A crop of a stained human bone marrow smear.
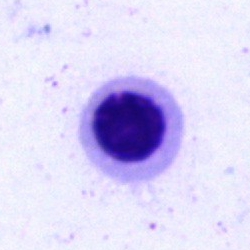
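Erythroblast in a stained bone marrow smear. Outline round and smooth; chromatin dense and dark purple. A complete rim of pale blue cytoplasm, free of granules, surrounds the nucleus.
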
